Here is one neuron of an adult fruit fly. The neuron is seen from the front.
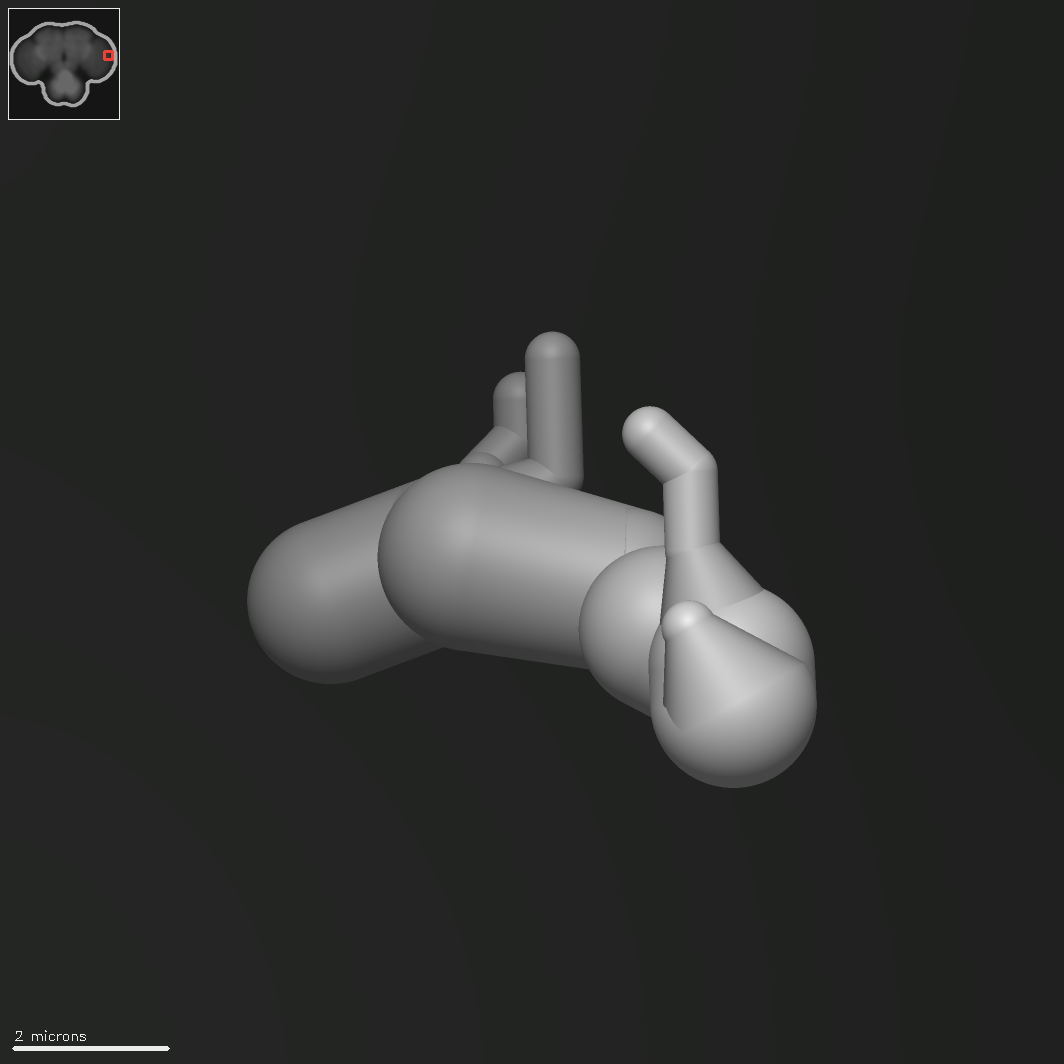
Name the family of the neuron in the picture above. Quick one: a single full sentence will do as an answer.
This neuron belongs to the family class visual.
